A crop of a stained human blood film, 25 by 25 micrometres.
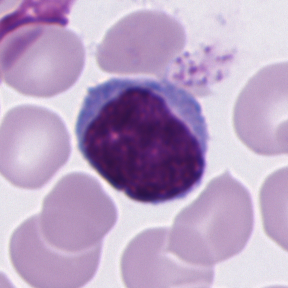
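Typical lymphocyte, right in the middle of this stained smear of human peripheral blood under the light microscope. Its outline is roughly round, with a smooth edge. The nucleus is oval, about 10 micrometres across, and has no indentation and no lobes. You'll notice the chromatin is dark purple and densely clumped, and there are no granules to be seen in the cytoplasm.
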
